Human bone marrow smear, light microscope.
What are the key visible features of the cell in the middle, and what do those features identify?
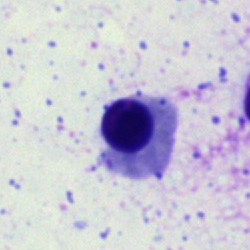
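Here the outline is irregular and somewhat angular rather than round. The nucleus lies off-centre toward the upper left, and the pale bluish-lavender cytoplasm spreads to the right and below. Its chromatin is very dark and dense, with little internal texture. This is an erythroblast.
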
